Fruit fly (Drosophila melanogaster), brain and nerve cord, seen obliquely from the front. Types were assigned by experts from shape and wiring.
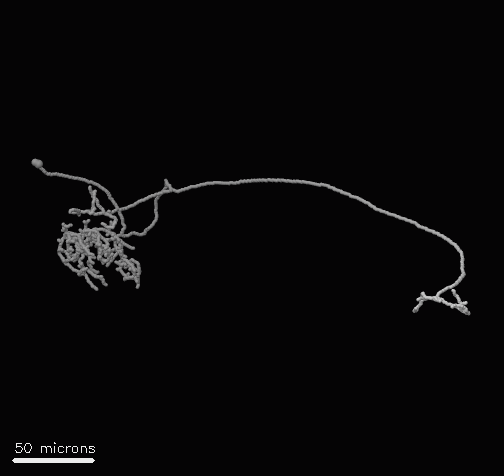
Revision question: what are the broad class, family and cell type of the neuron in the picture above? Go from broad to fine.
central-brain intrinsic neuron; hemilineage VLPl&d1_lateral; AVLP265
